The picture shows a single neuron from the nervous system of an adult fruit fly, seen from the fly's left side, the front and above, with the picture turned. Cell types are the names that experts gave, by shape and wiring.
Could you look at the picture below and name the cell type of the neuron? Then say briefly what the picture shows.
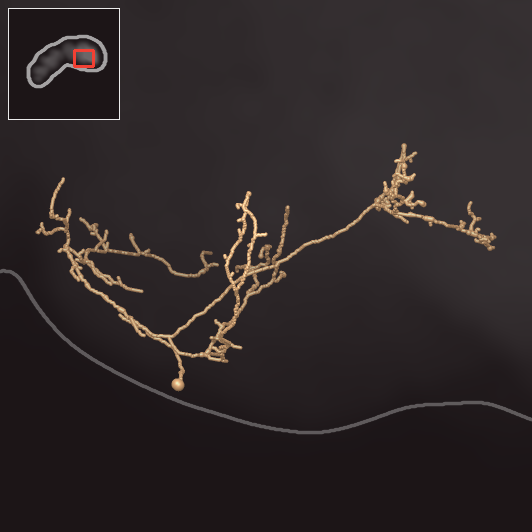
It is of cell type SIP032. It is a central-brain intrinsic neuron. Dozens of branch ends can be seen. As drawn here it is wider than it is tall.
